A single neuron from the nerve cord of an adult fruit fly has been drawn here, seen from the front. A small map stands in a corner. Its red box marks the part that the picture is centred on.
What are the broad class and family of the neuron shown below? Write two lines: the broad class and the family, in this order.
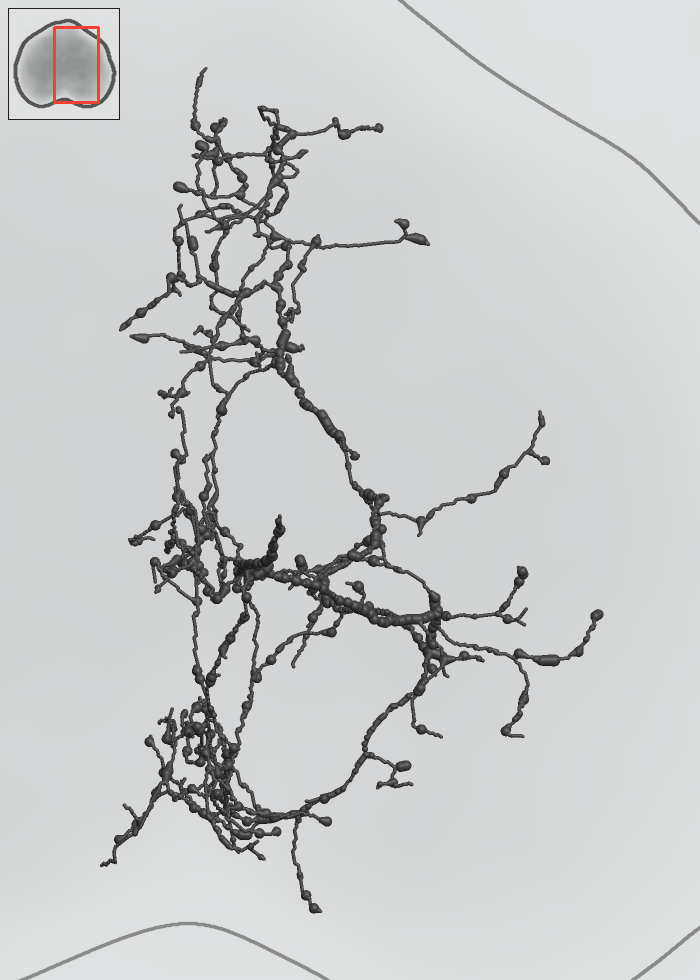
descending neuron
DNg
